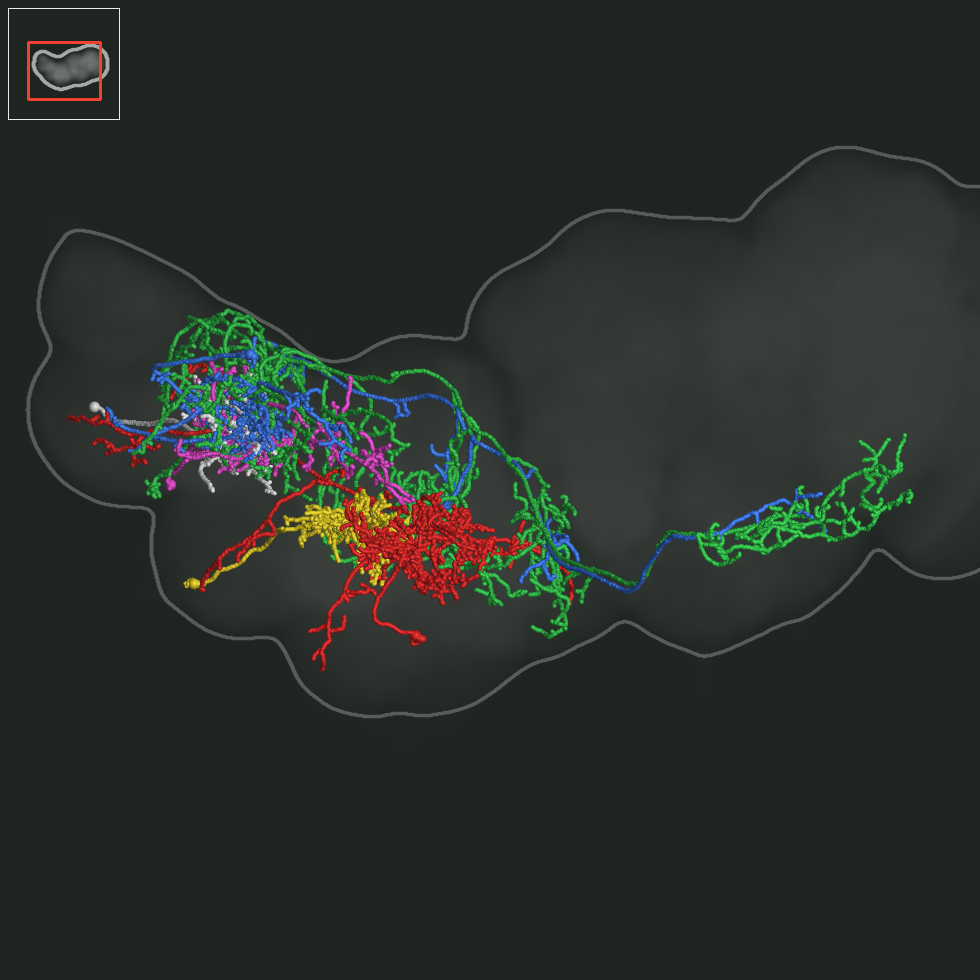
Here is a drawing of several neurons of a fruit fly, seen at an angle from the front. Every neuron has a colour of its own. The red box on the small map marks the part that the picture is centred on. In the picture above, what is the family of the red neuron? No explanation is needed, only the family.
hemilineage 06B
